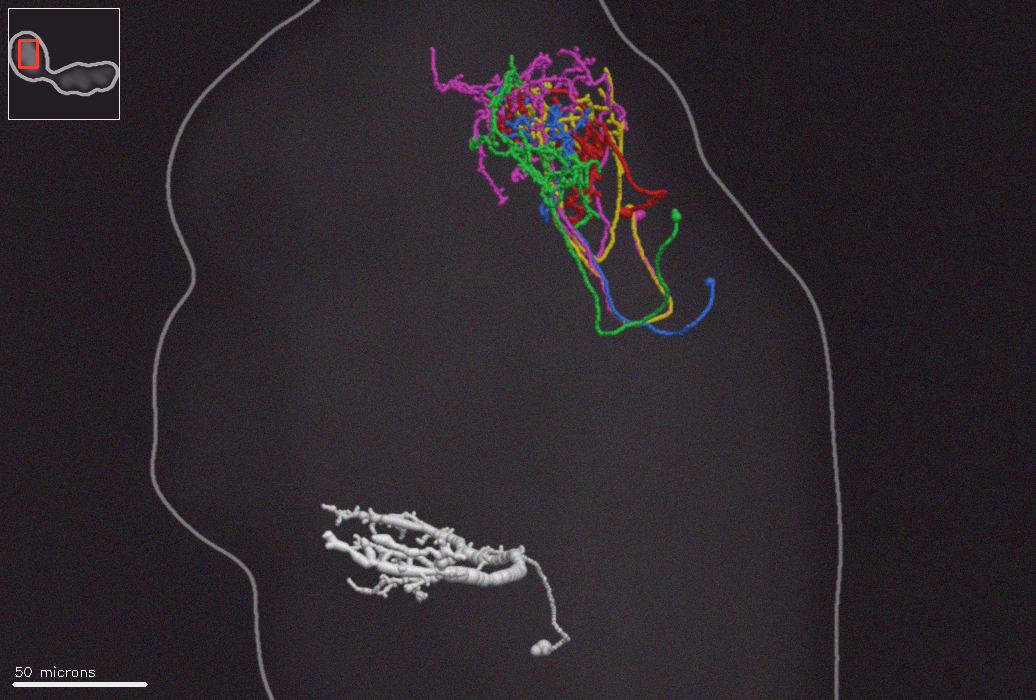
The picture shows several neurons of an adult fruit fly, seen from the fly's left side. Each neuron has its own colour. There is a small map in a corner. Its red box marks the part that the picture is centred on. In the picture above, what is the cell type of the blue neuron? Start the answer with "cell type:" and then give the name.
cell type: LHPV2b1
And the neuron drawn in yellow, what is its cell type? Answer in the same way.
cell type: LHPV2b2_a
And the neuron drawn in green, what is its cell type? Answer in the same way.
cell type: LHPV2b3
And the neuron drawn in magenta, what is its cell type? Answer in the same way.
cell type: LHPV2b4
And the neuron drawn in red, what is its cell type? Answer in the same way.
cell type: CB2111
